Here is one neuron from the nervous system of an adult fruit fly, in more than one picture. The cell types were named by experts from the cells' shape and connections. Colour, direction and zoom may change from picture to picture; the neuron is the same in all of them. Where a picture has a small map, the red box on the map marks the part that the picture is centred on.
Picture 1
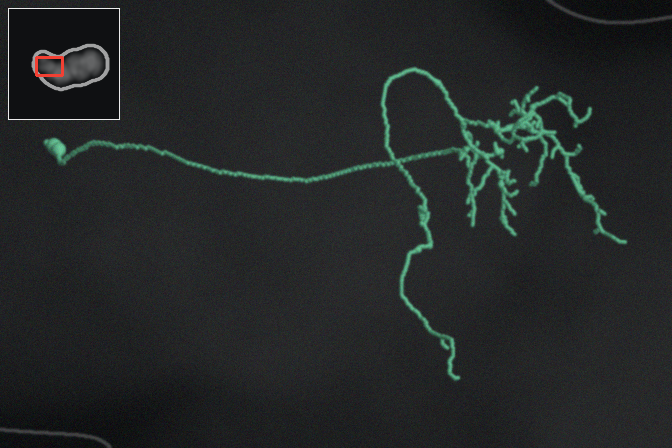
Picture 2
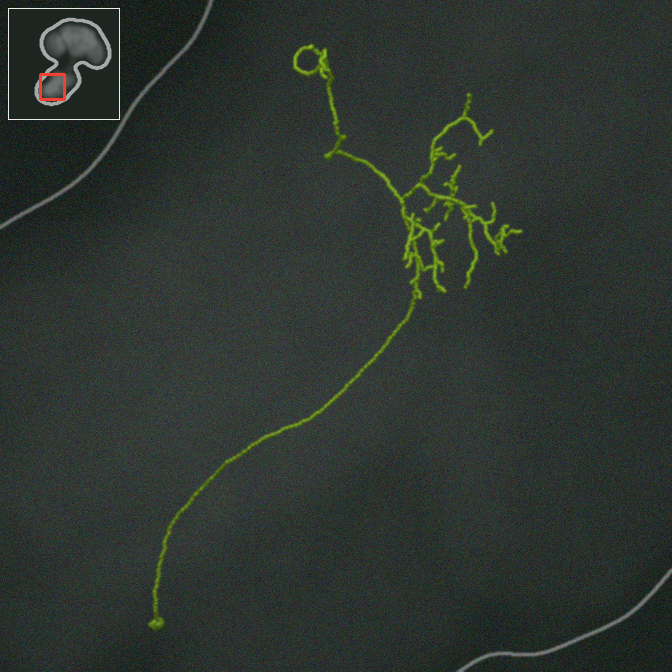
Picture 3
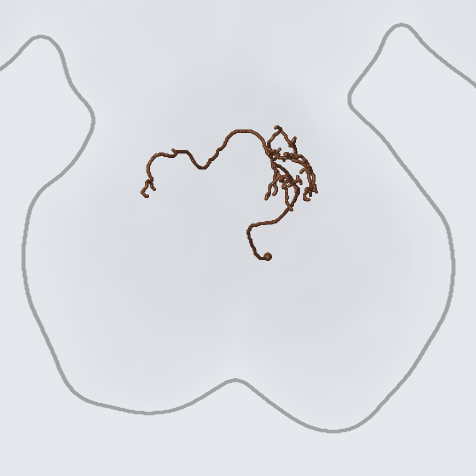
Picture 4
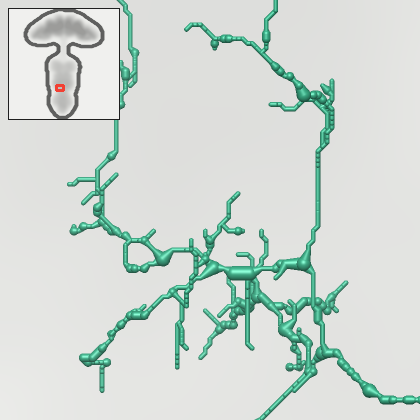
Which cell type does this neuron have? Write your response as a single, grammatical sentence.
This neuron is categorized as cell type IN06A137.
